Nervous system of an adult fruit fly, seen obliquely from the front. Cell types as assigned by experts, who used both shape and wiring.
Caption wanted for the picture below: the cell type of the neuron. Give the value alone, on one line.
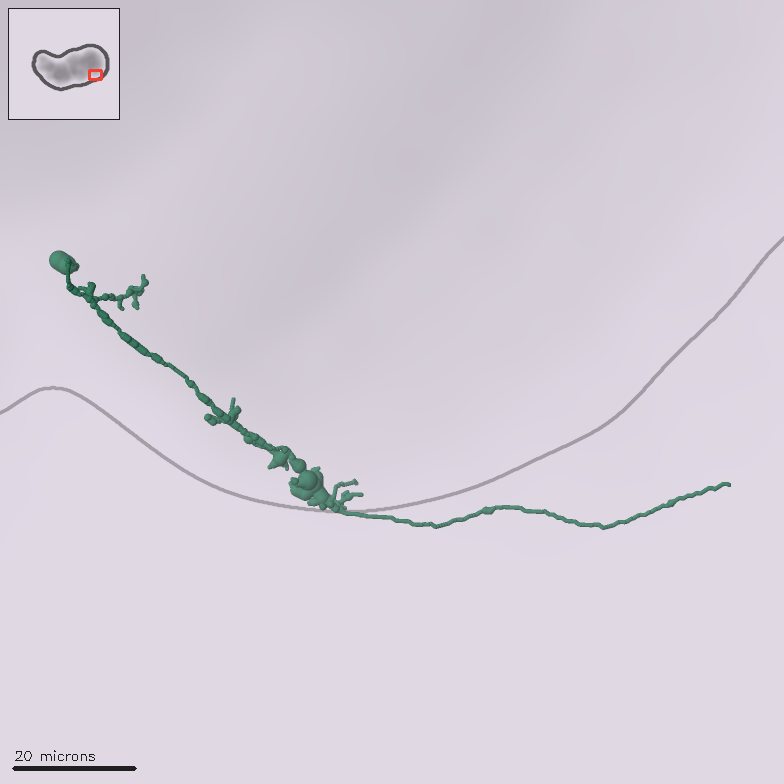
C3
